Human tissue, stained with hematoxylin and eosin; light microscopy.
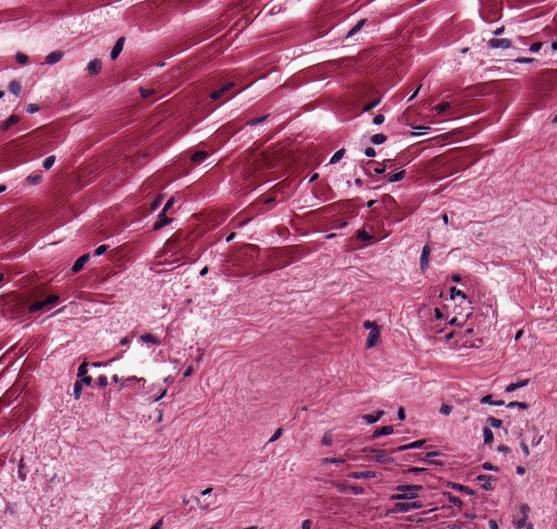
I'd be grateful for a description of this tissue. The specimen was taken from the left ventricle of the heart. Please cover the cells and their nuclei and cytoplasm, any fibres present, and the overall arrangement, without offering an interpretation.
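Upper left half first: deeply eosinophilic muscle fibres, oval nuclei inside the fibres, not at edges. Paler connective tissue, pale pink wavy collagen fibres with scattered nuclei, fills the lower right half. Along its lower right edge, note a bundle of parallel, elongated, spindle-shaped nuclei.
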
